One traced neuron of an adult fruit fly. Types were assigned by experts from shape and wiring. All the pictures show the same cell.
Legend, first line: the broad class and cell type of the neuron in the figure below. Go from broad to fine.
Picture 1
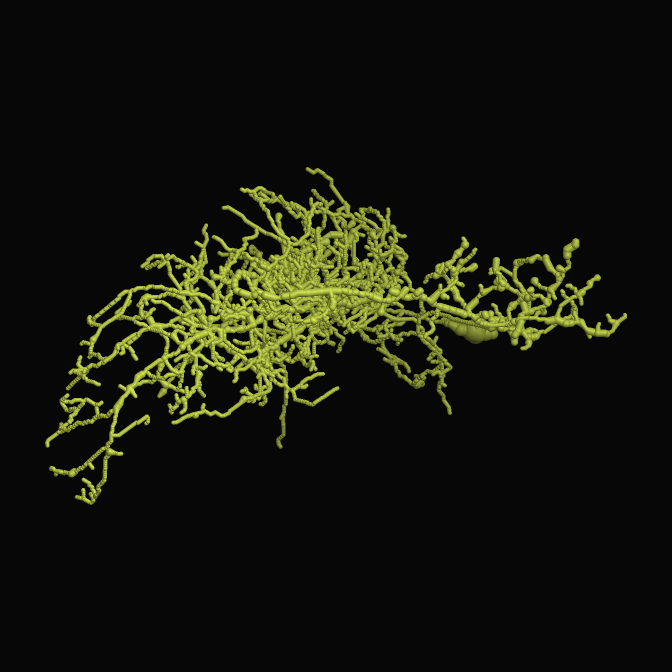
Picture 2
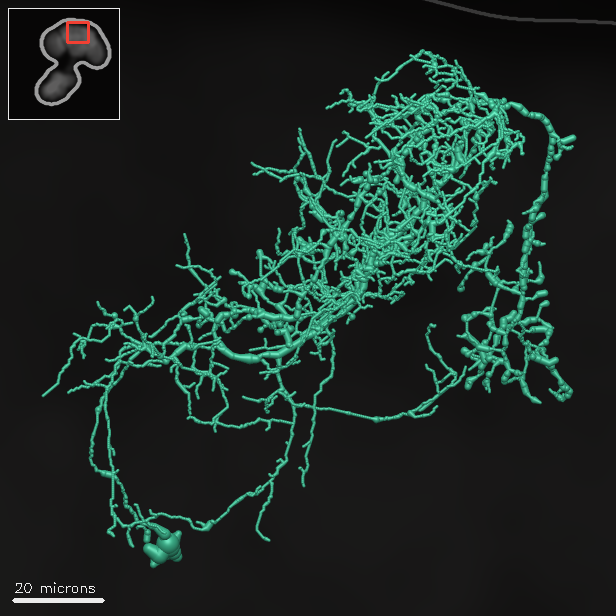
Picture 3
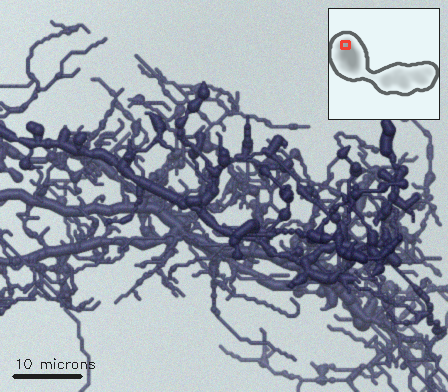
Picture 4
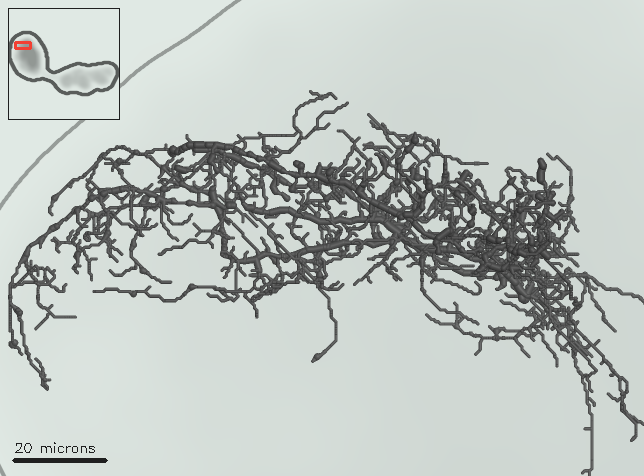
central-brain intrinsic neuron; SMP383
